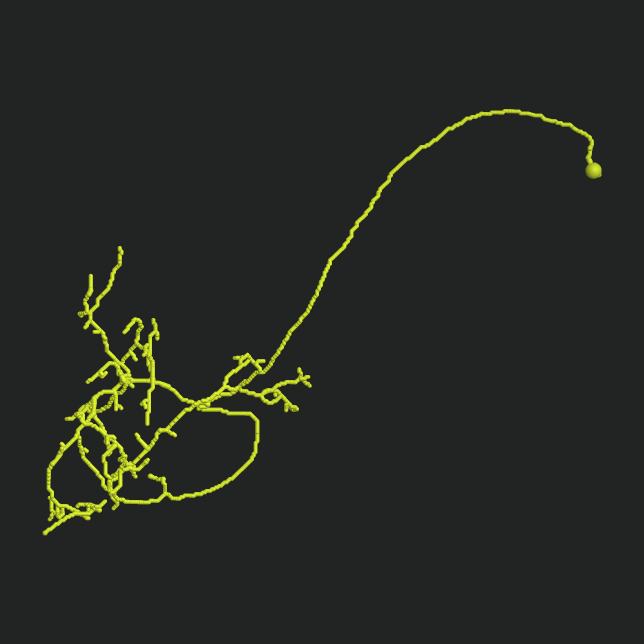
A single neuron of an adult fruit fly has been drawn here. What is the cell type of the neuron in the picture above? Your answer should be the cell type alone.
PS025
